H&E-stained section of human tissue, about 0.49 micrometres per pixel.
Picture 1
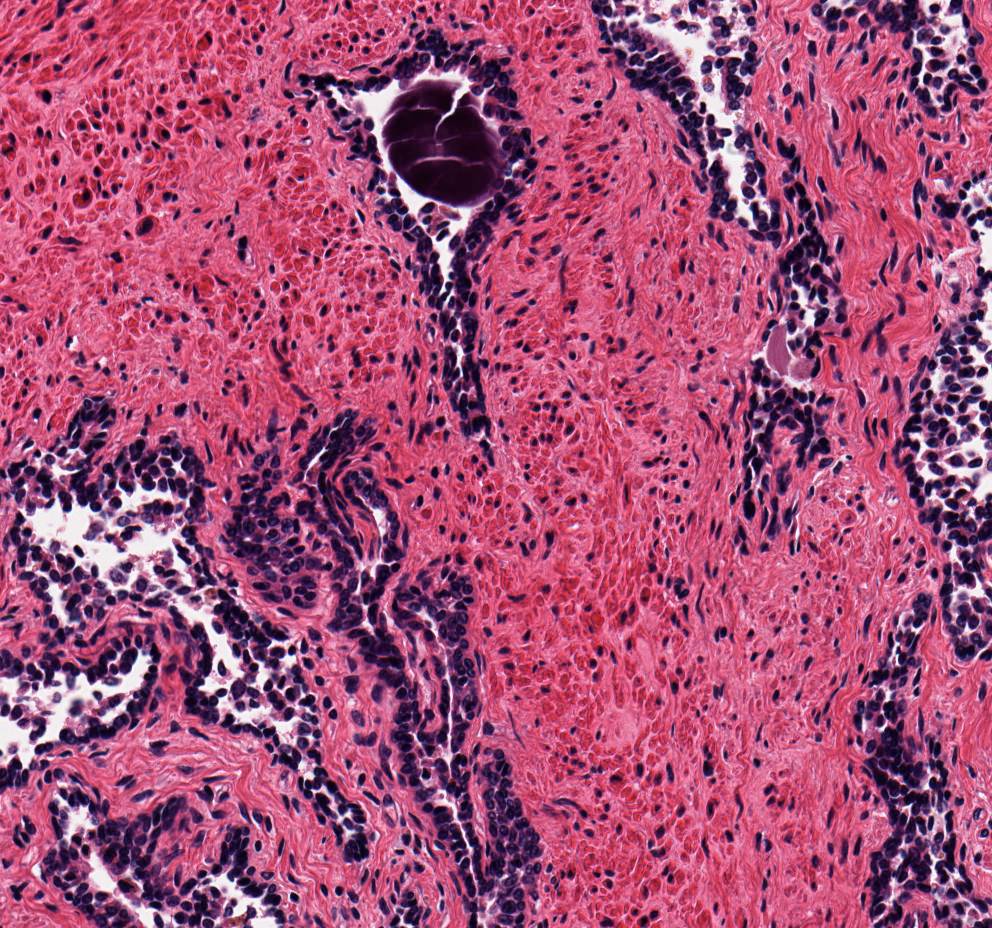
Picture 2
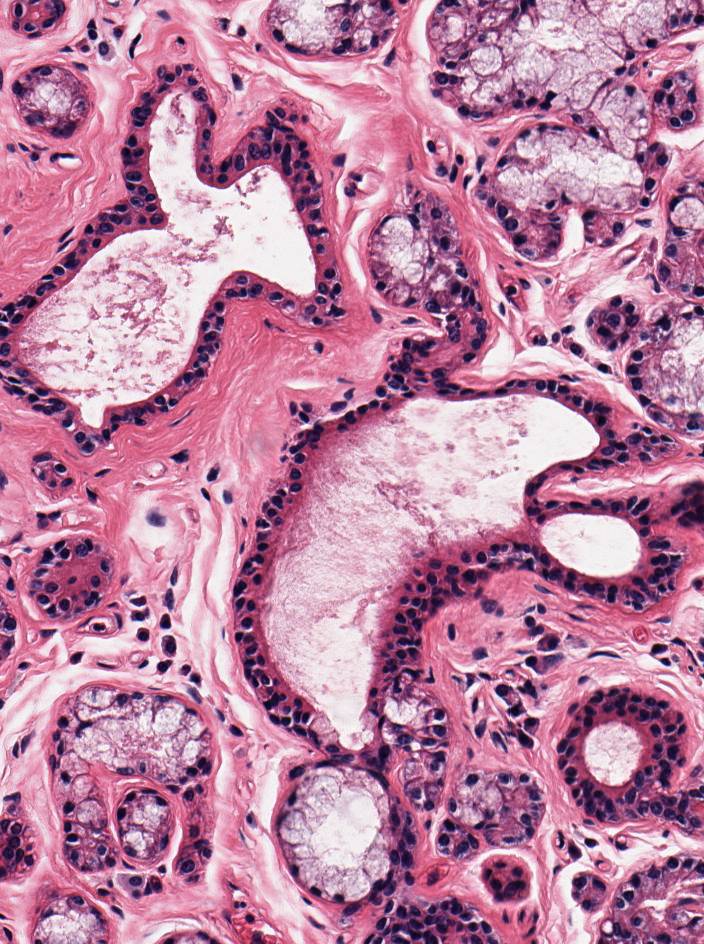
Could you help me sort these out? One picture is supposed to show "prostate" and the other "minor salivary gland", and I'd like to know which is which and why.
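The prostate is shown in picture 1, and the minor salivary gland in picture 2. In the prostate, elongated, branching epithelial channels run roughly from top to bottom, separated by broad bands of pink stroma. Their lining cells have crowded, dark-staining nuclei and scant cytoplasm. Two bodies lie in lumens: a dark purple, cracked, rounded concretion filling one at the top centre, and a smaller, pale pink rounded body on the right at about mid-height. In the minor salivary gland, two large, irregularly branching ducts, in the upper left and the centre, are surrounded by small rounded glandular units. These units are filled with cells of pale, foamy, bubbly cytoplasm, whose flattened nuclei are pressed against the outer edge of each unit. Dense pink collagen bands with scattered spindle-shaped nuclei separate the ducts and units.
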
